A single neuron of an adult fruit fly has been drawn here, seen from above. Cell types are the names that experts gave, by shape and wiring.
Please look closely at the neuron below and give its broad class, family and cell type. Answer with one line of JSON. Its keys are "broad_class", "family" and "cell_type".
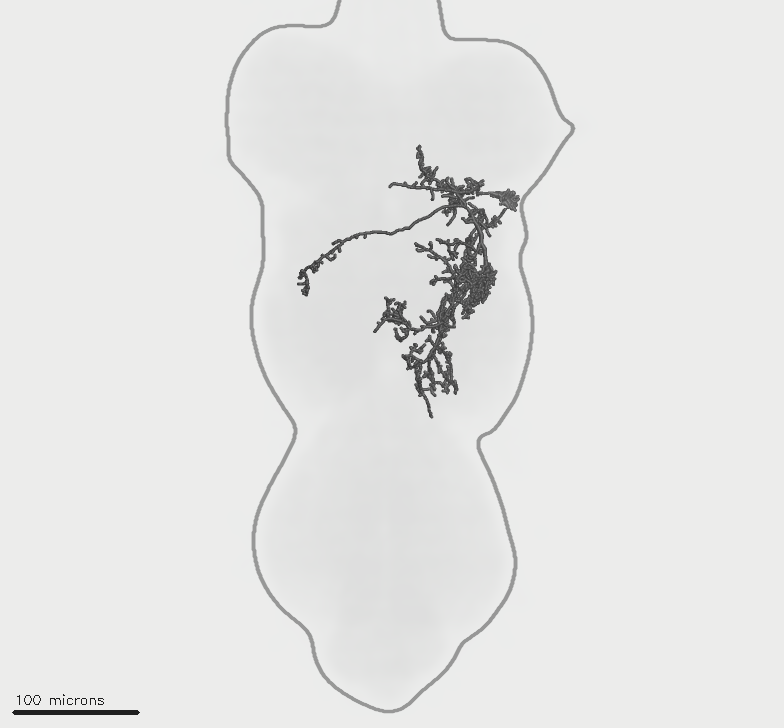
{"broad_class": "nerve-cord intrinsic neuron", "family": "hemilineage 03B", "cell_type": "IN03B008"}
